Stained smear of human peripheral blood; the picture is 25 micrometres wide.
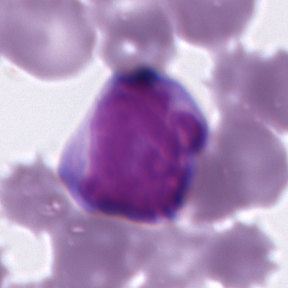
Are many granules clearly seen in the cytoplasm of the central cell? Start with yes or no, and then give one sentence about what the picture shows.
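No. No granules are seen in the cytoplasm.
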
